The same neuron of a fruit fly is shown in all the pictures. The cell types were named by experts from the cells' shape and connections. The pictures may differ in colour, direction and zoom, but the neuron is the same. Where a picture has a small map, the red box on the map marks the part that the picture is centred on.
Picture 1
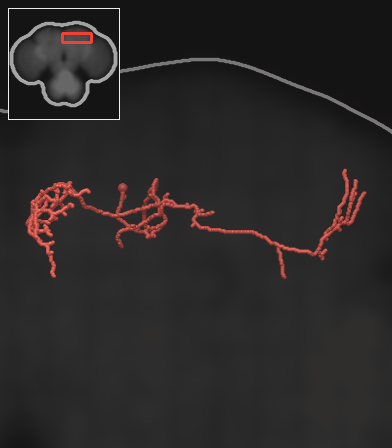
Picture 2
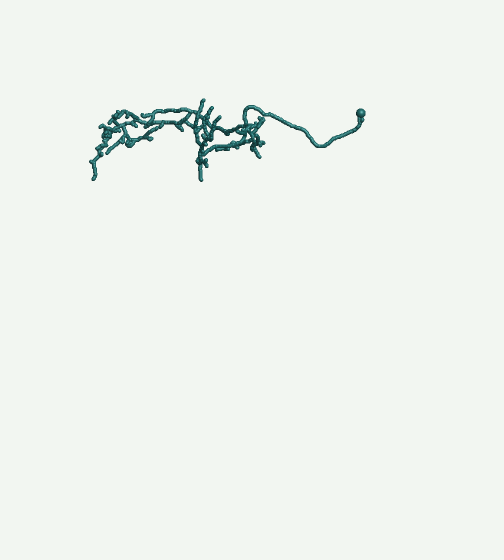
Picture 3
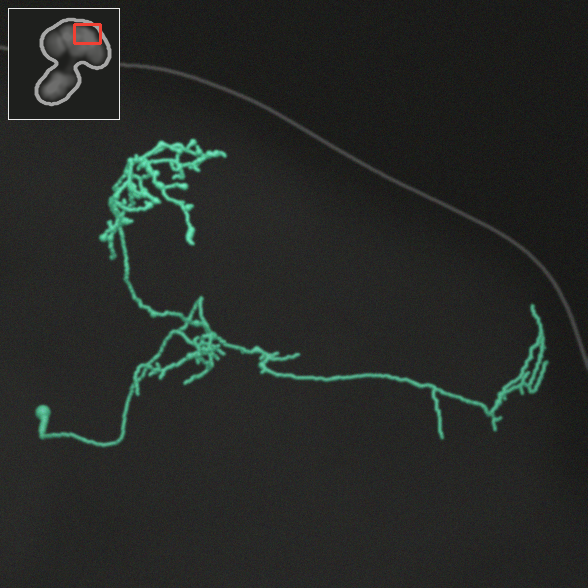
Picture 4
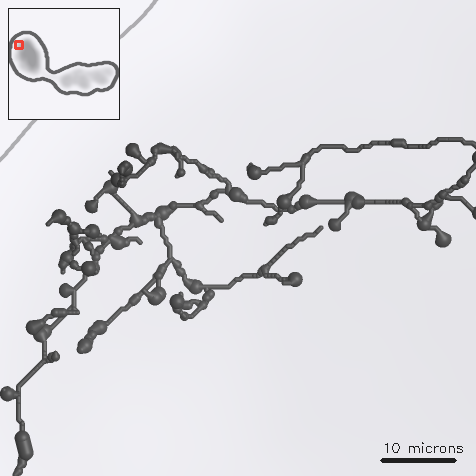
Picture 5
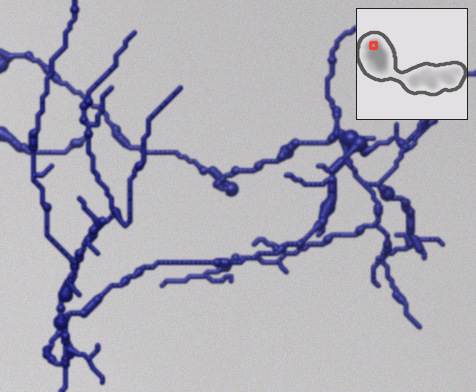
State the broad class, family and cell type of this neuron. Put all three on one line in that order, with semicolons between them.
central-brain intrinsic neuron; hemilineage DM6_dorso_lateral; SMP381_a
